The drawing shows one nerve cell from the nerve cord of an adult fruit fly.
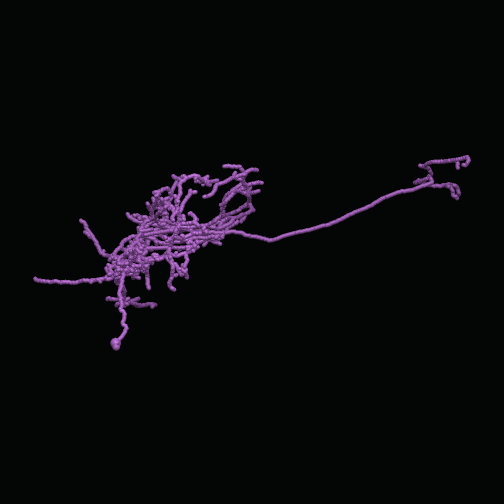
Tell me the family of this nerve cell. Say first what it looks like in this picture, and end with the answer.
Dozens of branch ends can be seen. As drawn here it is wider than it is tall. This is a nerve-cord intrinsic neuron. Its family is hemilineage 12A.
